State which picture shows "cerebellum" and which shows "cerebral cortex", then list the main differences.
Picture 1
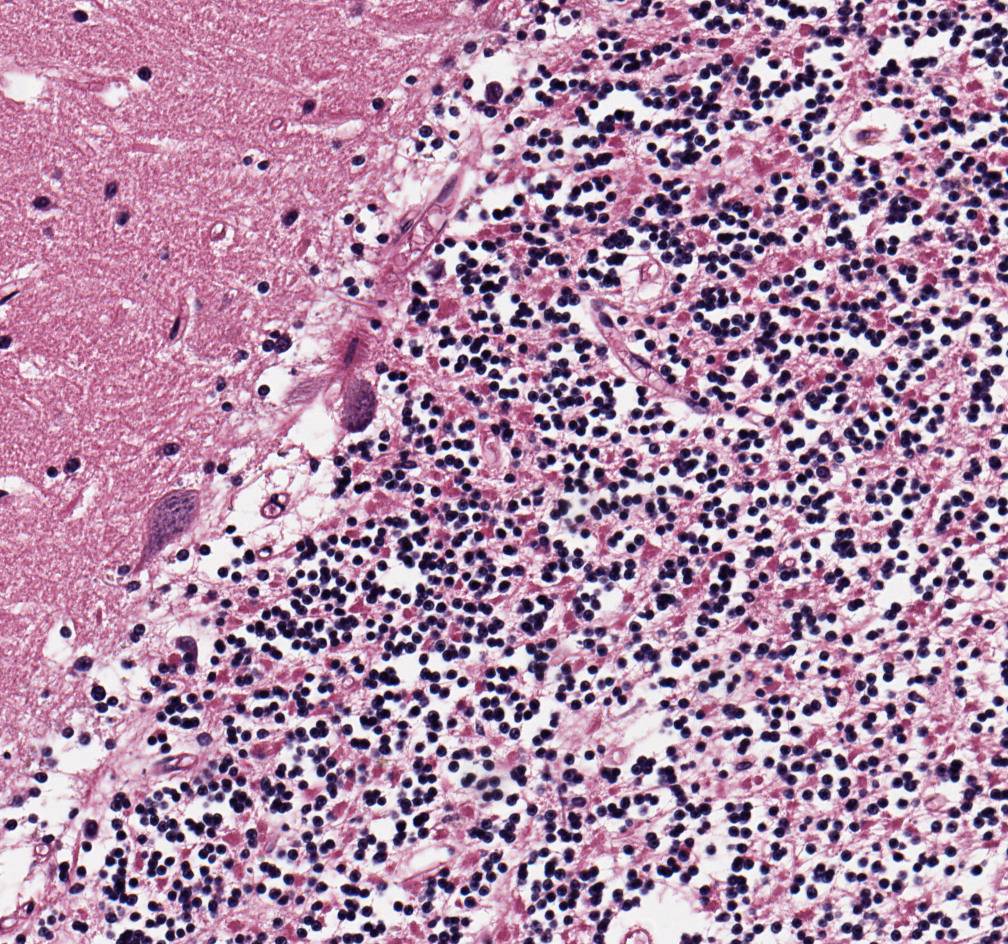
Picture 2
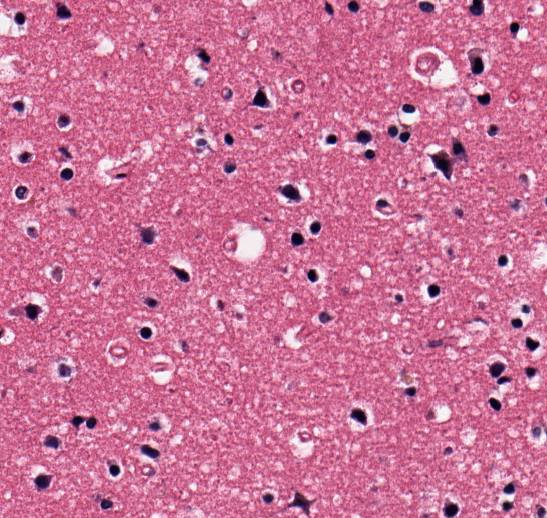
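The first picture is the cerebellum; the second is the cerebral cortex. Picture 1 has a cellular layer crowded with small, round, uniformly dark nuclei with very little cytoplasm, and a fibrillar layer with only sparse small nuclei. A few large flask-shaped Purkinje cells with purple-grey cytoplasm lie singly along the boundary between them.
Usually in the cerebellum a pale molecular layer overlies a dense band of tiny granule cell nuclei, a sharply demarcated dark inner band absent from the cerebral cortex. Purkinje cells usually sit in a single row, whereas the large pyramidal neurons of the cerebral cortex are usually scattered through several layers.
Picture 2 is instead one continuous sheet of pink, finely granular neuropil, its cells scattered singly and evenly. Its nuclei are mostly small, round and dark, many in a clear halo.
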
